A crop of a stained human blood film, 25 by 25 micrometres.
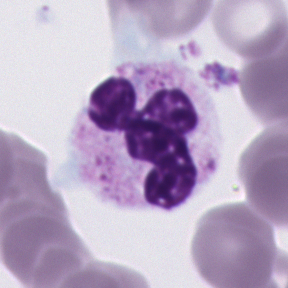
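Segmented neutrophil at the centre of a peripheral blood smear, with a roughly round outline. The lobes of its nucleus run as a chain from the upper left toward the lower right of the cell. Chromatin is dark purple and dense. Fine pink-violet granules are scattered through the cytoplasm.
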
